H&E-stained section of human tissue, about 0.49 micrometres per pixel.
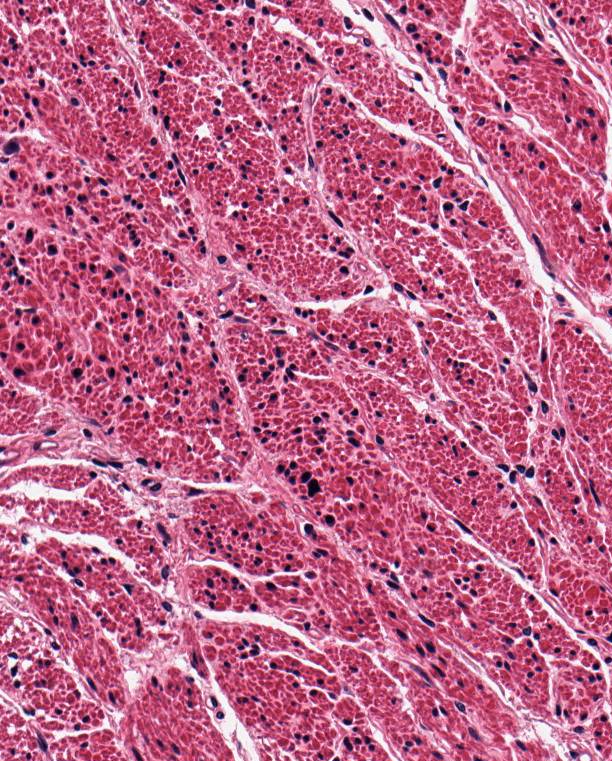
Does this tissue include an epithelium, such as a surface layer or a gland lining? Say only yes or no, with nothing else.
No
